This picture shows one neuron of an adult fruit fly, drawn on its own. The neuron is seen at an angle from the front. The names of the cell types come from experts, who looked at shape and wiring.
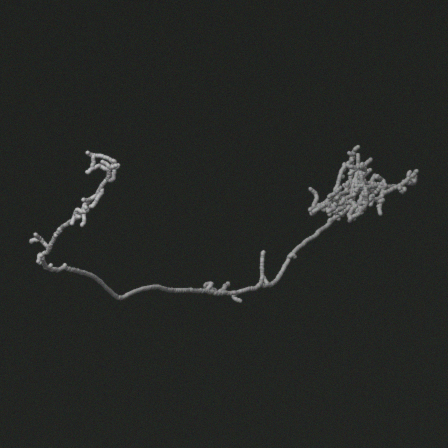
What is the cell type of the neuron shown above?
AN05B059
